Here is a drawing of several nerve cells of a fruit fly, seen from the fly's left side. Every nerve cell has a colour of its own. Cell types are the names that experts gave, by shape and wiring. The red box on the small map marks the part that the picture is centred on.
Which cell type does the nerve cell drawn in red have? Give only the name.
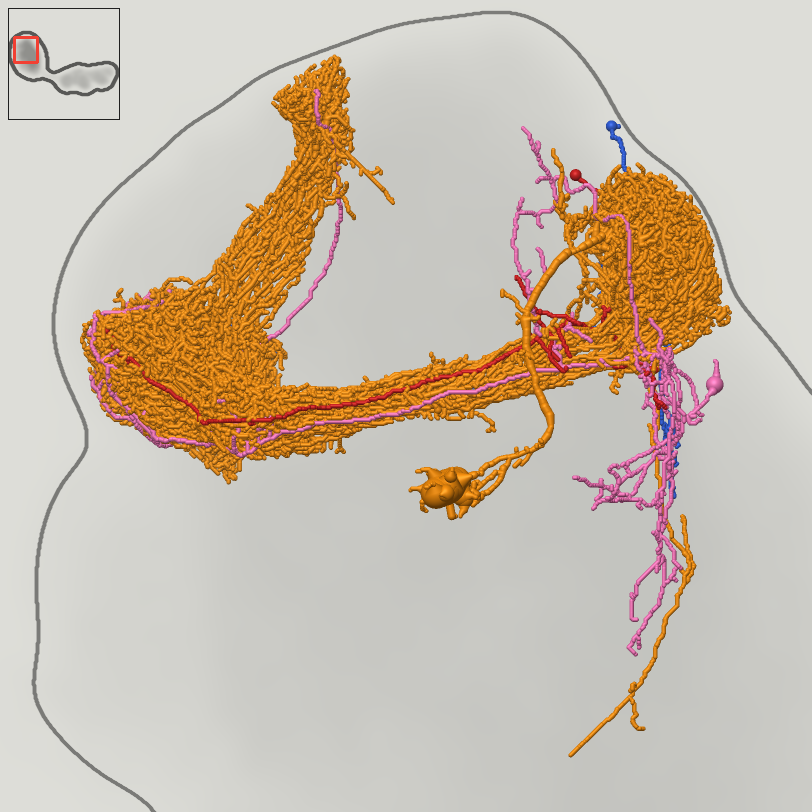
KCg-d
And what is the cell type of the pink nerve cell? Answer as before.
KCg-s1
